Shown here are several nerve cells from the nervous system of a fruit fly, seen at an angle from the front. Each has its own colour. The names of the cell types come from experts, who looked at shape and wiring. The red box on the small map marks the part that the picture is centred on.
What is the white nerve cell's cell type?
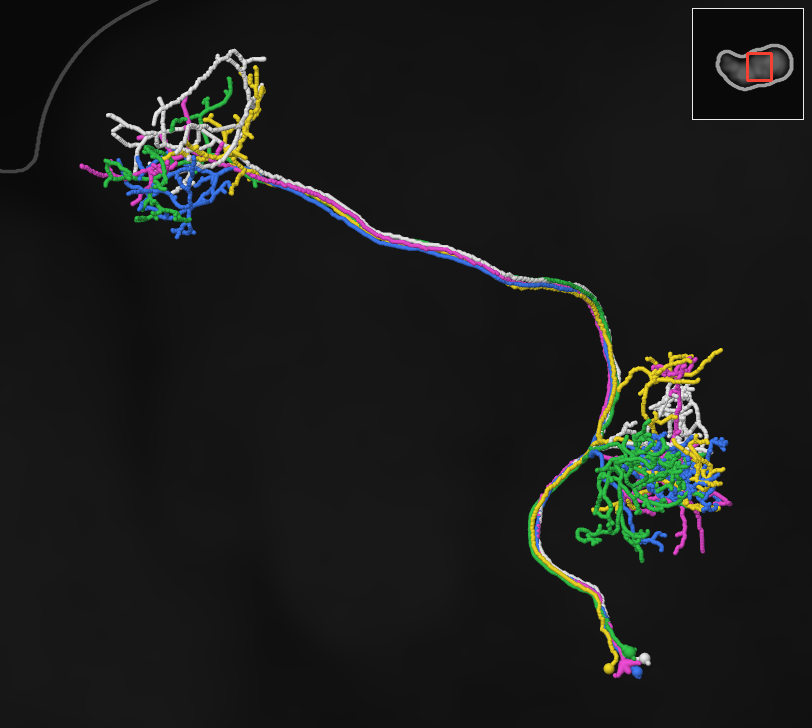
M_vPNml80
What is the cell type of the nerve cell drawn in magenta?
M_vPNml75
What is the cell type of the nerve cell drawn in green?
M_vPNml68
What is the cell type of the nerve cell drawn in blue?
M_vPNml67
